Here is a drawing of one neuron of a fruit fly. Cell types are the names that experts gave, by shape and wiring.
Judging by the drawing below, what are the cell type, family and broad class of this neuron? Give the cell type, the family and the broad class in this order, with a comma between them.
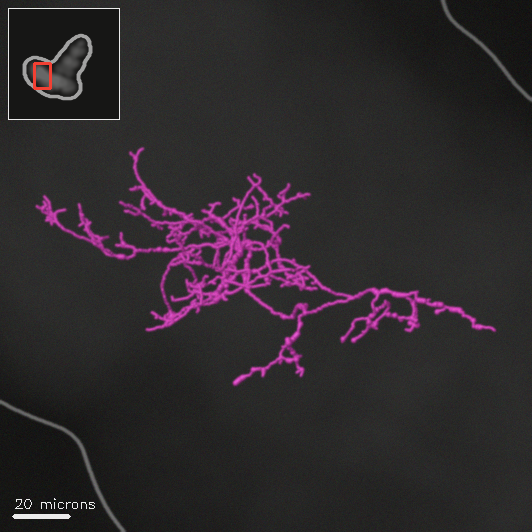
LAL029_c, hemilineage CREa2_ventral, central-brain intrinsic neuron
